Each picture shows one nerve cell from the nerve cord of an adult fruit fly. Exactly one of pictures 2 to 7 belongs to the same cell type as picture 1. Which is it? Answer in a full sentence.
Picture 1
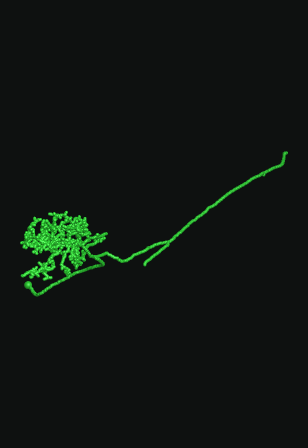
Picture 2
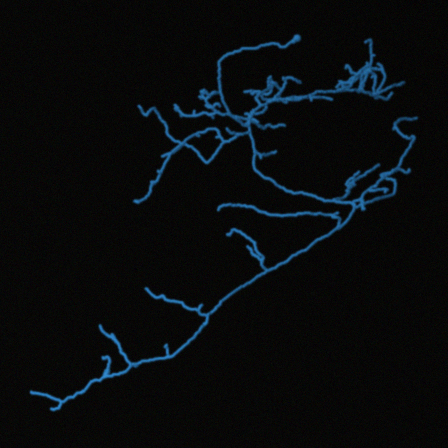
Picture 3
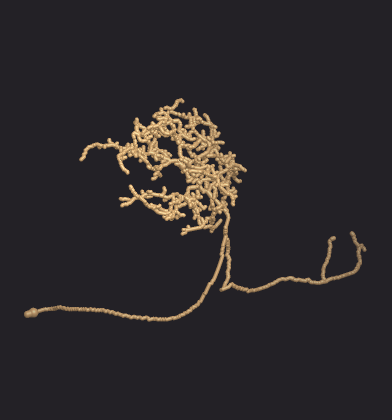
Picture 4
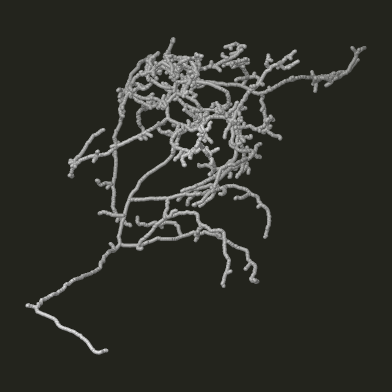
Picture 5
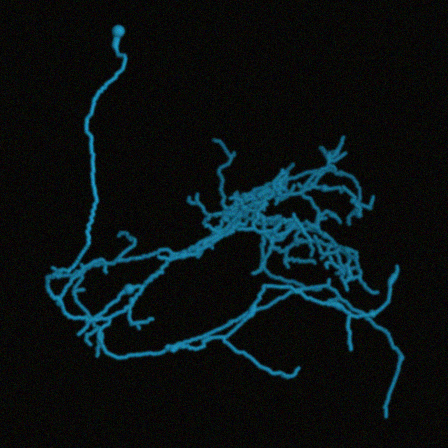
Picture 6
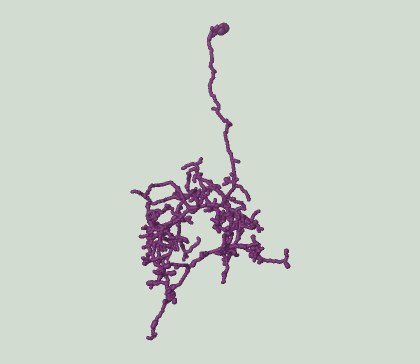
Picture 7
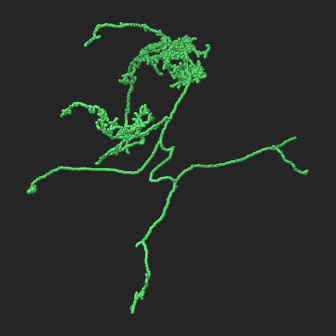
Picture 3 shows a nerve cell of the same cell type.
